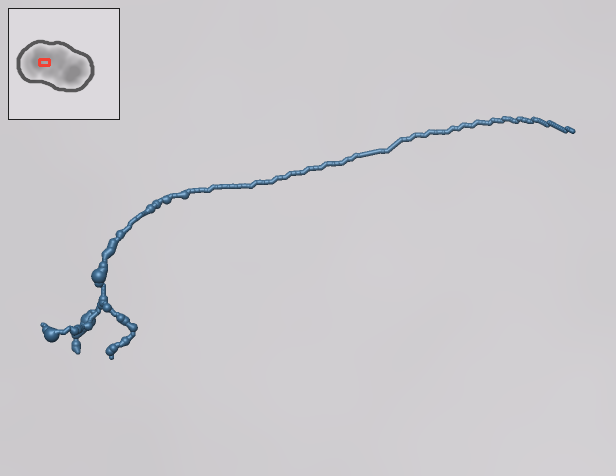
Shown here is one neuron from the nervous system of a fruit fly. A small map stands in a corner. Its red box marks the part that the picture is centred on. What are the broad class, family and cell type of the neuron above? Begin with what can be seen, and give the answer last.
The drawing shows no cell body. There are a dozen or fewer branch ends. It is a sensory neuron entering the brain. The name of its family is class olfactory. The cell type is ORN_DA2.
